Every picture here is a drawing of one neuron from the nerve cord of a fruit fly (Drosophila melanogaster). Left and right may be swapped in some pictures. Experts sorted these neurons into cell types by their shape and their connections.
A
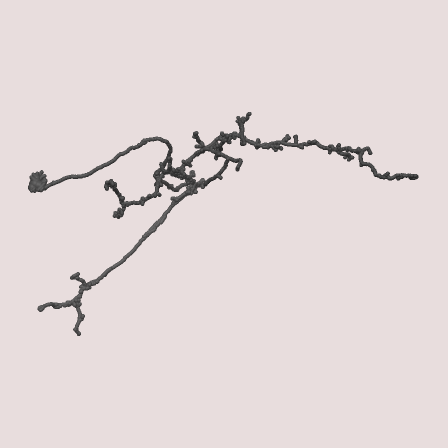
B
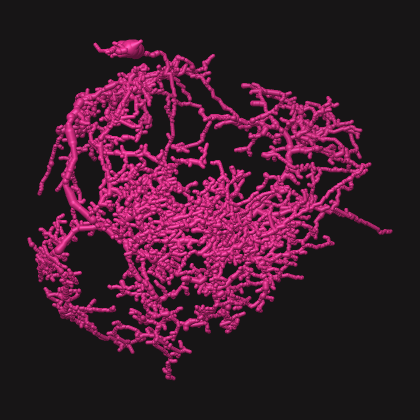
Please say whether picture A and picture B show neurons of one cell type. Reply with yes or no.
no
